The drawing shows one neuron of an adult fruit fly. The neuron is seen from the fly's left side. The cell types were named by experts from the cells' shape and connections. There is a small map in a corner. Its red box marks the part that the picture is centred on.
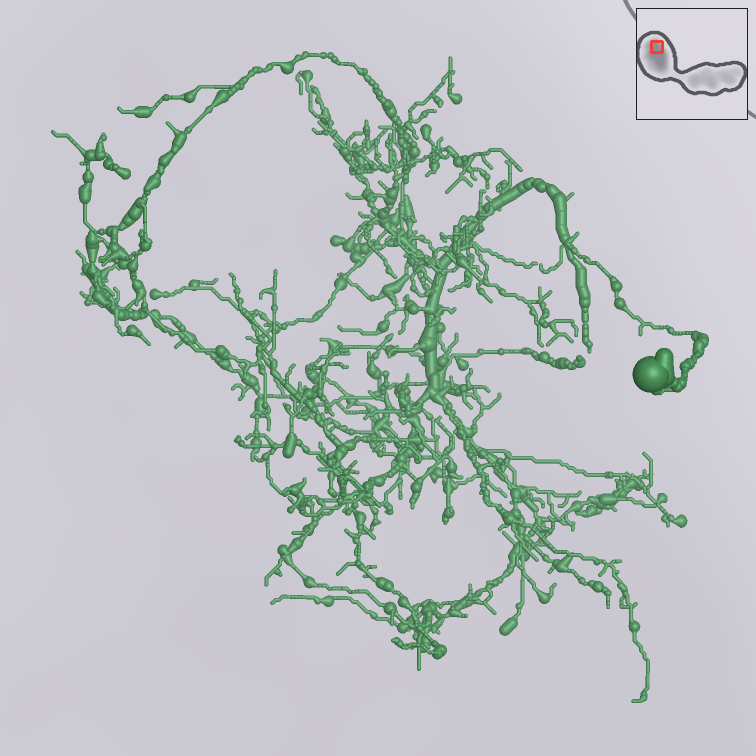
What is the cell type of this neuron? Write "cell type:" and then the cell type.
cell type: CL133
